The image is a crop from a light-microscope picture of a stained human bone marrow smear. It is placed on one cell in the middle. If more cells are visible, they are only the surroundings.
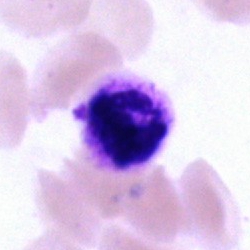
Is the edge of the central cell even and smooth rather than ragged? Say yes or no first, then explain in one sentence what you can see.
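No. The cell is roughly round with a ragged, fuzzy edge.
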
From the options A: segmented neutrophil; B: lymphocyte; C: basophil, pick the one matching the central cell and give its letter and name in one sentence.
Option A holds, for the cell in the middle is a segmented neutrophil.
